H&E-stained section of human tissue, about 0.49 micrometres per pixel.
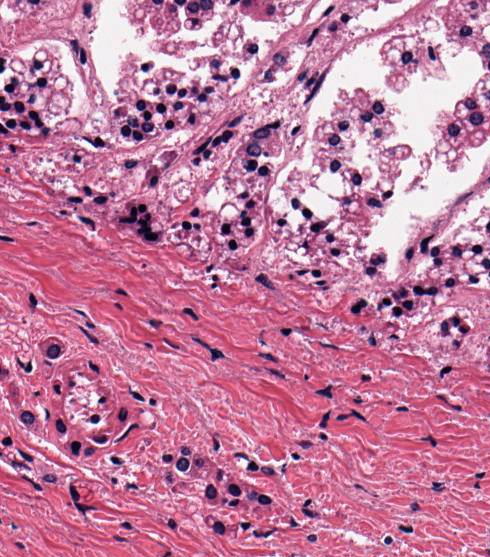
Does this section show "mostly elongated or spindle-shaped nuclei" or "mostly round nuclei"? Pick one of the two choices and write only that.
Mostly round nuclei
